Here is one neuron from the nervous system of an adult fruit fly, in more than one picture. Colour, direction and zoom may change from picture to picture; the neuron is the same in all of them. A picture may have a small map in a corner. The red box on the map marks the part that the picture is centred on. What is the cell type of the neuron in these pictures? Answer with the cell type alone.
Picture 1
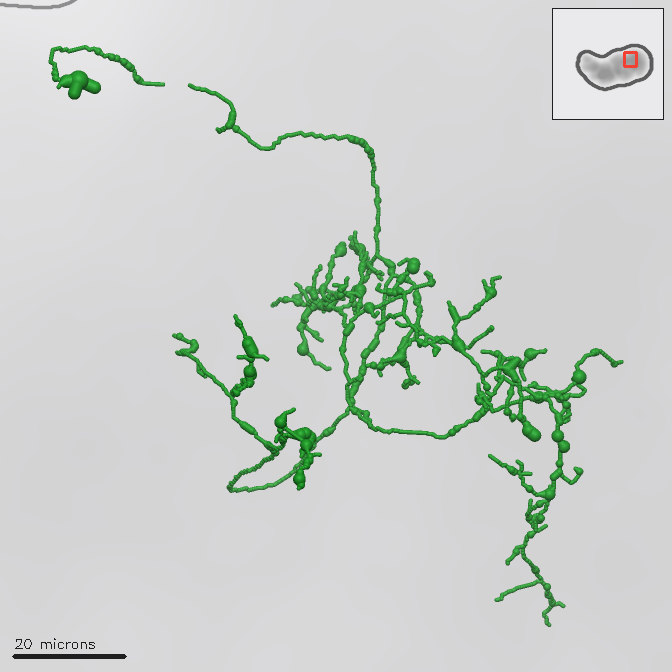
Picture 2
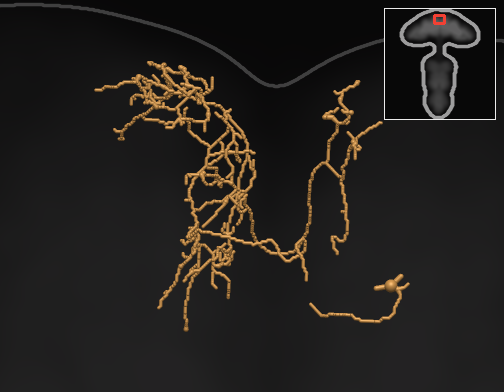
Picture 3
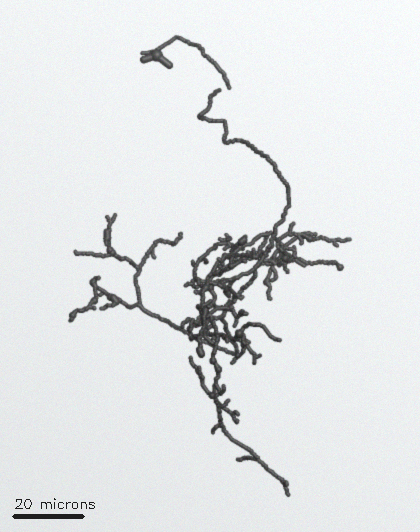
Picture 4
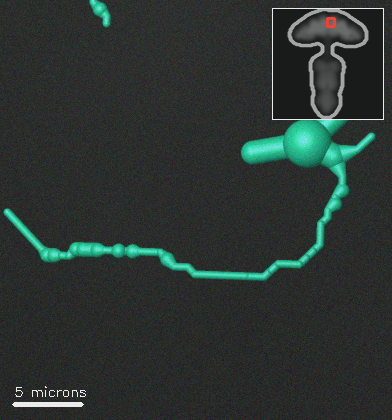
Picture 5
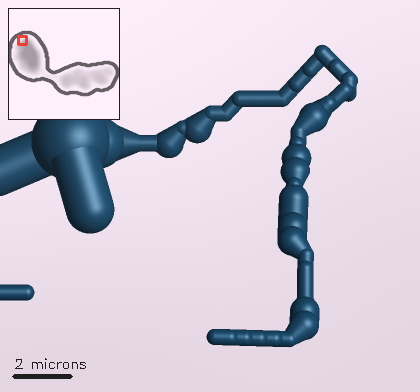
CRE035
